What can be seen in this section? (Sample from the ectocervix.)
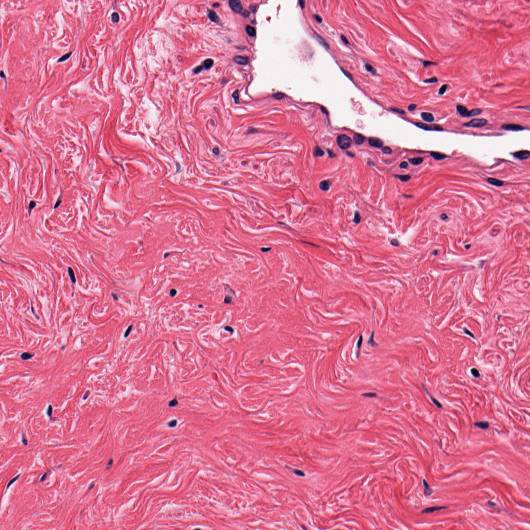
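Look first at how much of the field is dense collagenous connective tissue: nearly all of it. Notice the collagen bundles are wavy and interweave in haphazard directions, stained a bright pink. Among them, small dark spindle-shaped nuclei sit sparsely, one by one.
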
